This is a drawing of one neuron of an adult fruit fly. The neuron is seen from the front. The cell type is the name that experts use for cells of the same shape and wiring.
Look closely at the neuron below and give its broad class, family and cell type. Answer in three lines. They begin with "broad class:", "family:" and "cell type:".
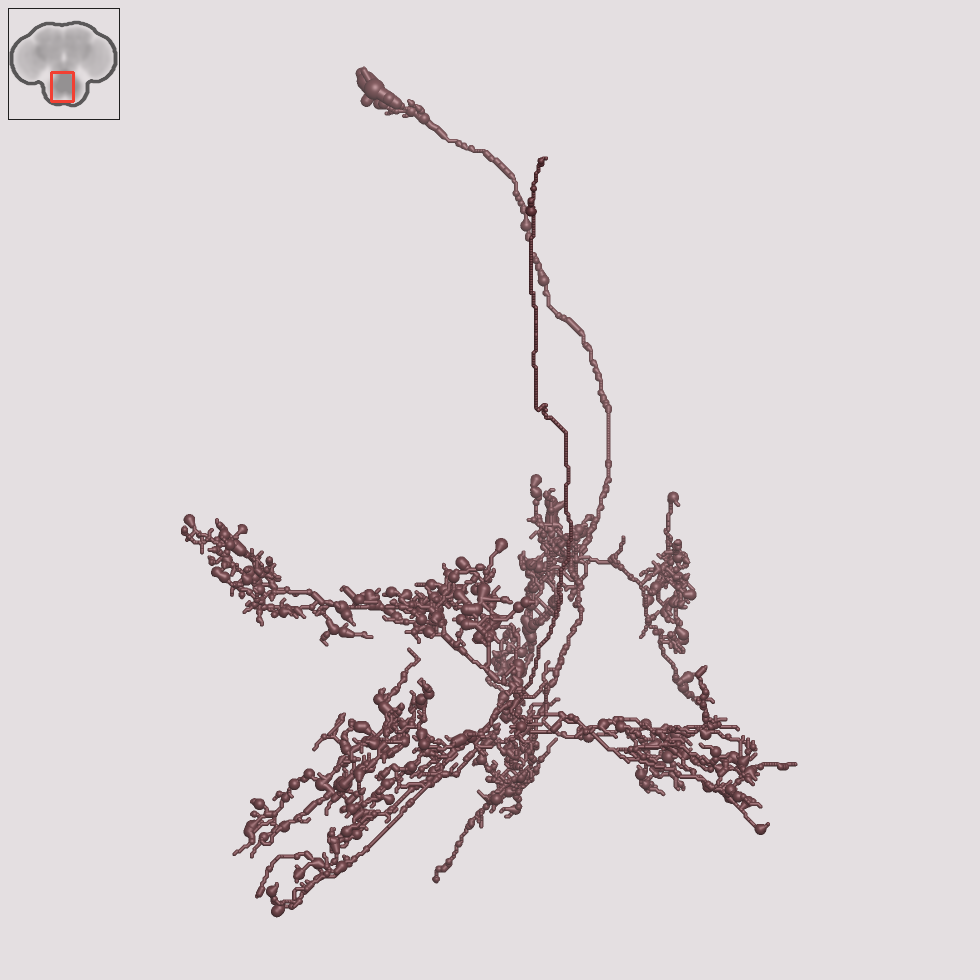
broad class: ascending neuron
family: hemilineage 05B
cell type: AN05B023b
